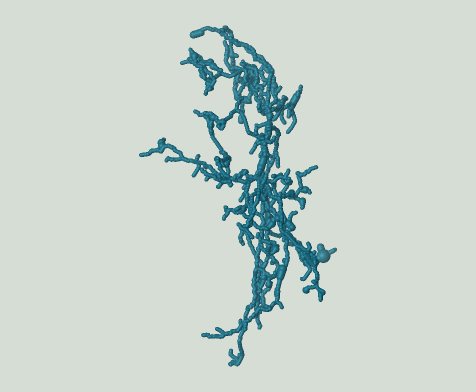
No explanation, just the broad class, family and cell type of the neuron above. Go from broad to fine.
nerve-cord intrinsic neuron; hemilineage 08A; IN08A048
